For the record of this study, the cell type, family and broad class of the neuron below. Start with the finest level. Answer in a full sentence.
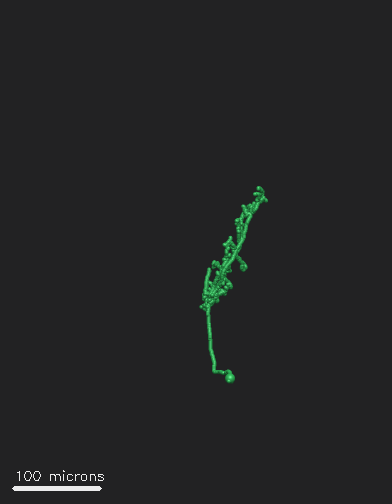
Type IN03B062 of hemilineage 03B, a nerve-cord intrinsic neuron.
